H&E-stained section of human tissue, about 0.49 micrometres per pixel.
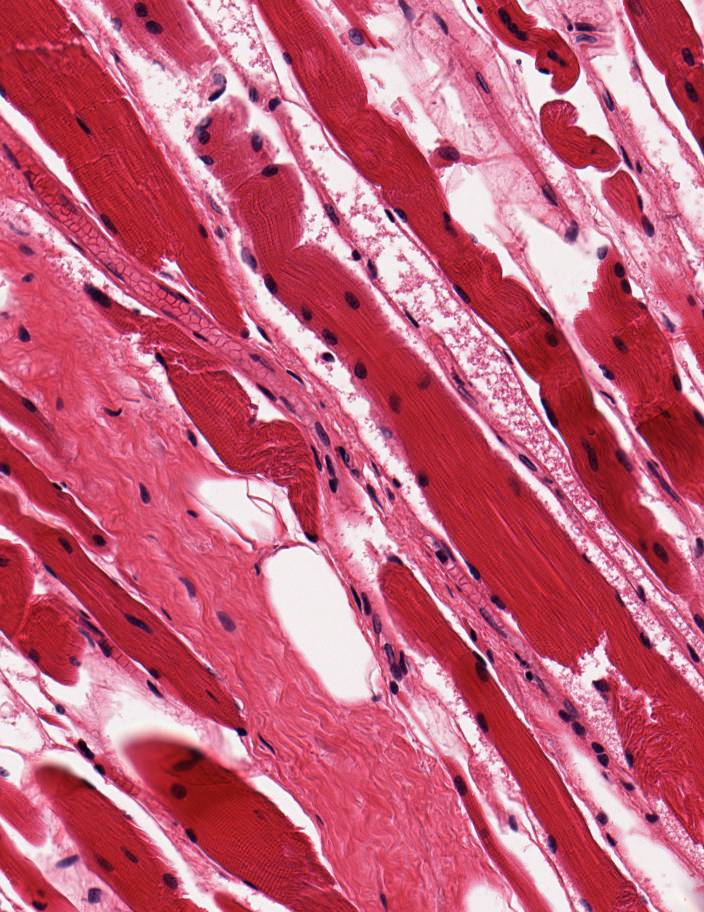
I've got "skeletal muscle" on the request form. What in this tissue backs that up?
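Fit with skeletal muscle: fibre length and striation.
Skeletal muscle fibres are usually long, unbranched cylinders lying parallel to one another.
Here, long fibres run diagonally from upper left to lower right.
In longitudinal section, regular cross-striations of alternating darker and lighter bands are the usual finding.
These fibres show fine cross-striations along their length. Also seen: scattered oval, dark purple nuclei in the fibres, and fibre cytoplasm staining a deeper red than the surrounding connective tissue.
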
